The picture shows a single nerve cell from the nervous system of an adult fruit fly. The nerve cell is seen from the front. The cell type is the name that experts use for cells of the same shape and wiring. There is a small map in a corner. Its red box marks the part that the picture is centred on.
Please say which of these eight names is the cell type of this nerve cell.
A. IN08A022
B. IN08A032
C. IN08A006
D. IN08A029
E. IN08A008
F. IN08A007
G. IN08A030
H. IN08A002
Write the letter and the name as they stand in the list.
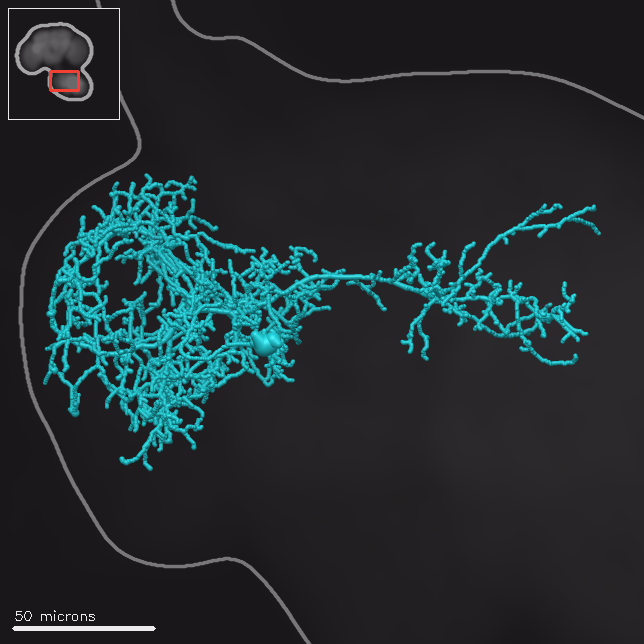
E. IN08A008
